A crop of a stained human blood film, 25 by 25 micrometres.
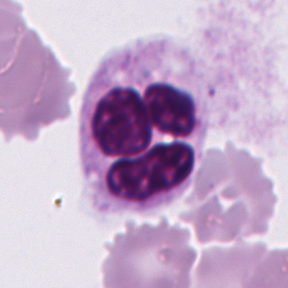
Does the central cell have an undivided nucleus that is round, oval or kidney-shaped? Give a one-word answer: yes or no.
No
